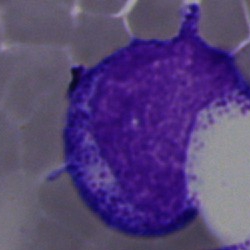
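Promyelocyte, the central cell. I notice first an irregular outline, with a rounded concave bite out of its right side. A round, pale whitish area fills that bite, lying against the lower right. Scattered purple granules line the cell's edge where it borders this area. From the lower left edge, a thin thread-like projection extends outward.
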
